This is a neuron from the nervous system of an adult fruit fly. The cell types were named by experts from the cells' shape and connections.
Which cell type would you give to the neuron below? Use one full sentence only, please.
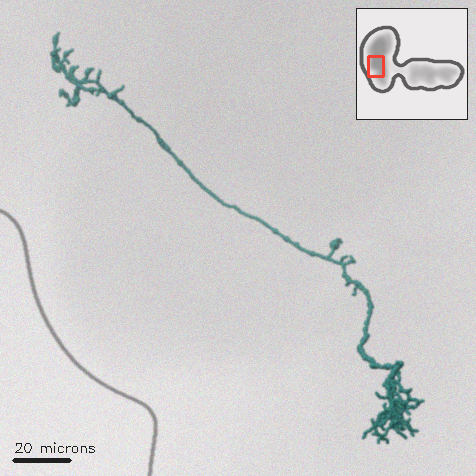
Typed by cell type, the neuron is LC10c-1.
